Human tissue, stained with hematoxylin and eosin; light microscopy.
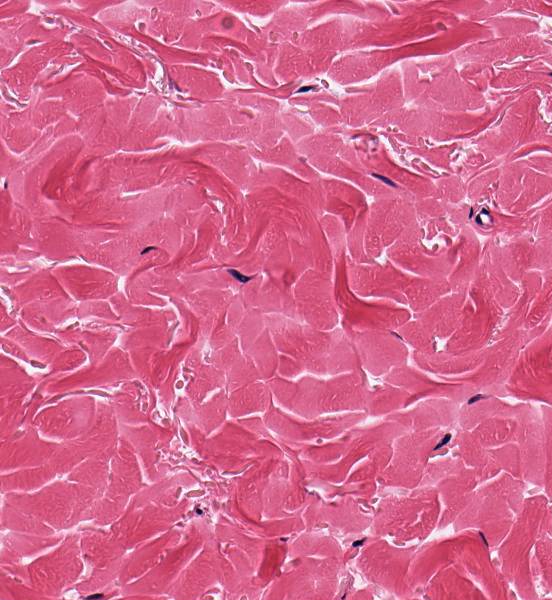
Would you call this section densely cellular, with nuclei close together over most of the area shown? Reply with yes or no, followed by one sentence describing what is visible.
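No. Nuclei are sparse, with only scattered single nuclei lying between the bundles.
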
